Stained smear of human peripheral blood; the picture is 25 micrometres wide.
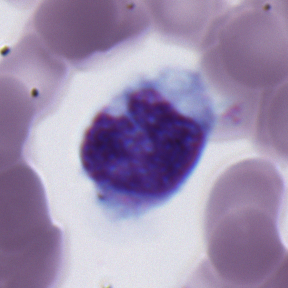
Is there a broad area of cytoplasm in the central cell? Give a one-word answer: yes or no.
No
